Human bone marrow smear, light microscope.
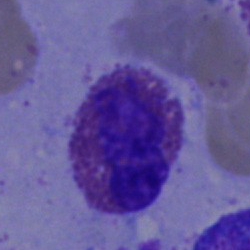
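Eosinophil, the central cell. It is oval, and taller than it is wide. Granules lie over the nucleus and blur its outline, while the darkest, most solid part of the nucleus sits in the lower half of the cell. I can make out no nucleolus.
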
